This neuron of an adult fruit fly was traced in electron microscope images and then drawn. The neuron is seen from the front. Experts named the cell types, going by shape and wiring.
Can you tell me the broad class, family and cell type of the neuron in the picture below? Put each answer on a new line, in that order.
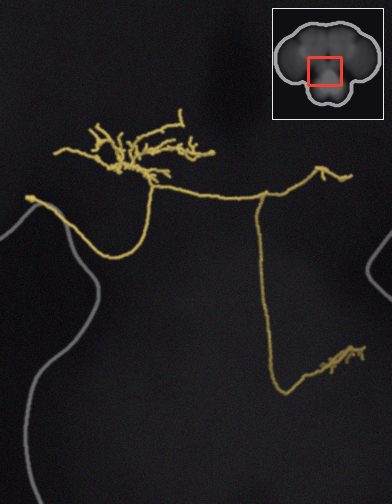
descending neuron
hemilineage LB7
DNg07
